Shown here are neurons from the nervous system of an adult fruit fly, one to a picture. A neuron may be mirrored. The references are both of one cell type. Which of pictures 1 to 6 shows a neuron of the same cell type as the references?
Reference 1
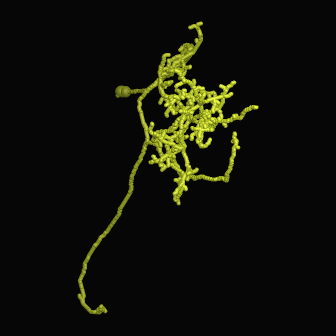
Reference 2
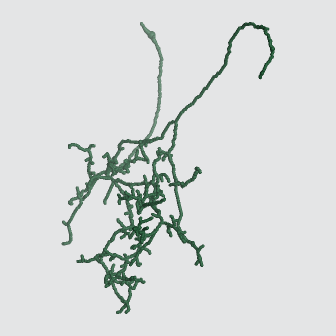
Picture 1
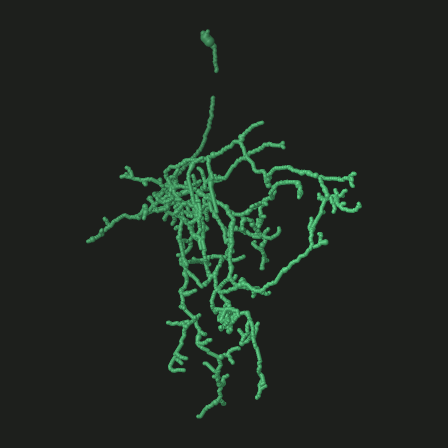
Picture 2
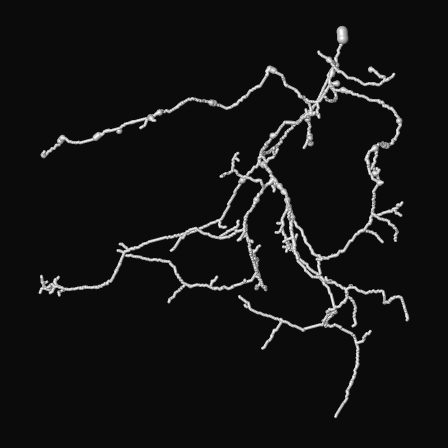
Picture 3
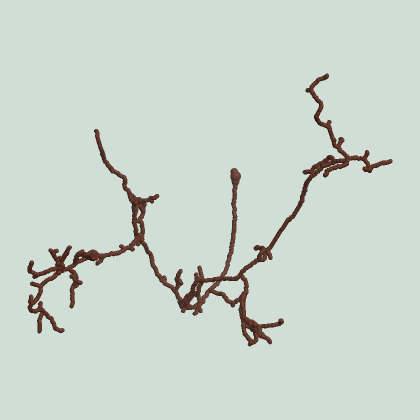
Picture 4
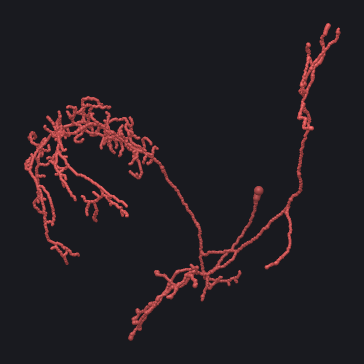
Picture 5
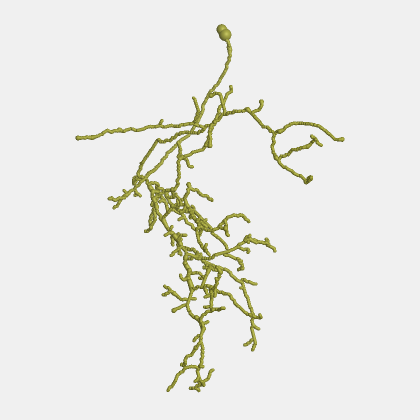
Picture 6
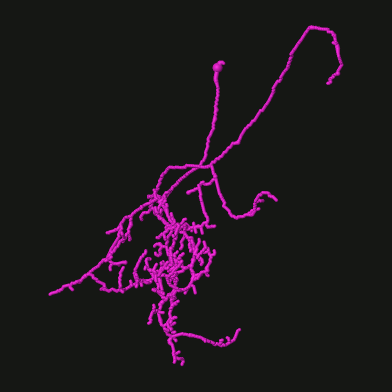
Picture 6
